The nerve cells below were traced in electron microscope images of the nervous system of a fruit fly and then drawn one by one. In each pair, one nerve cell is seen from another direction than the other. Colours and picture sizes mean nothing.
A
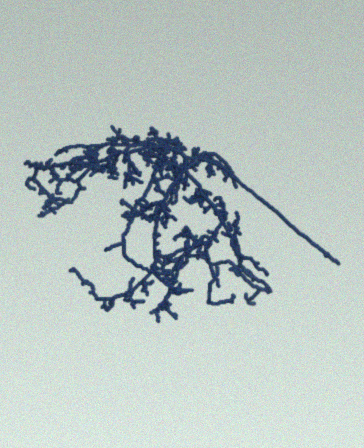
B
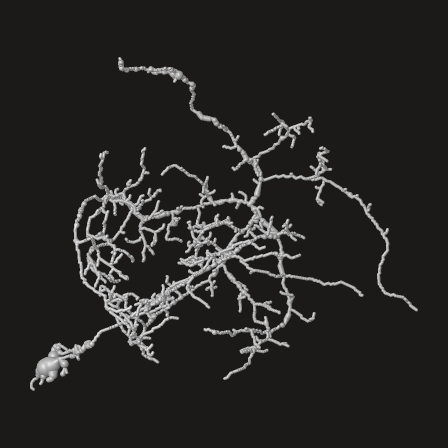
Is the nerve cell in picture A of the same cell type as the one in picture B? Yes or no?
yes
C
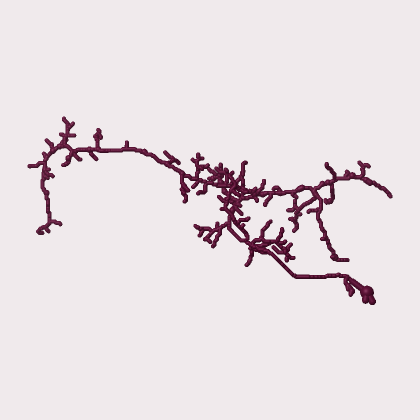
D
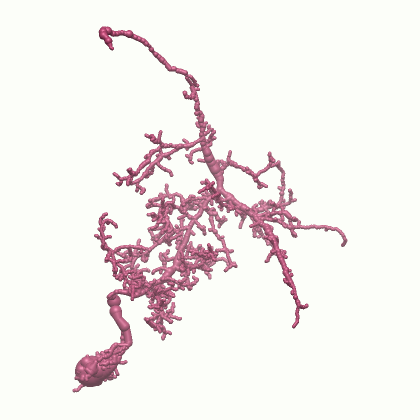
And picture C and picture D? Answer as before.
no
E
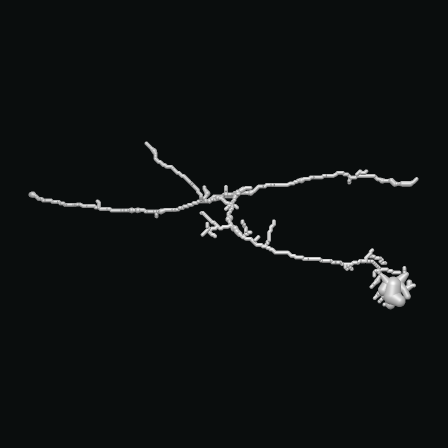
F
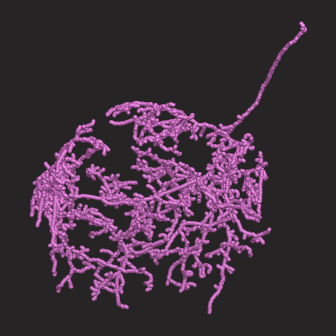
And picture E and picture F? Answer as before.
no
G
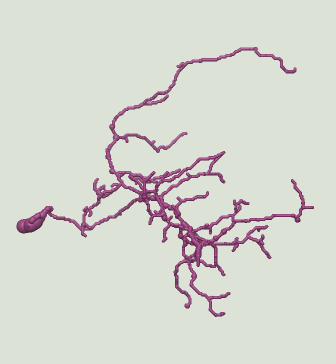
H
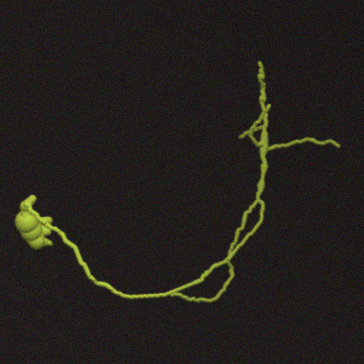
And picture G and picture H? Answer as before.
yes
